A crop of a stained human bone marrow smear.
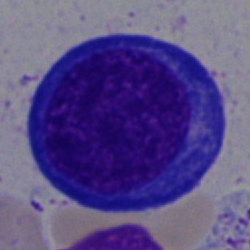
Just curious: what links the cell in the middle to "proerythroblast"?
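Proerythroblast: outline round and smooth. Cytoplasm forms a deep blue rim around the nucleus, wider on the right, where a paler zone sits beside the nucleus. No cytoplasmic granules seen.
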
